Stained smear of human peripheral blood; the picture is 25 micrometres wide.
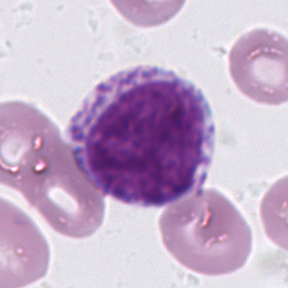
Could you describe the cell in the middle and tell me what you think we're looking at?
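The cell is about 13 micrometres across, and its nucleus, about 11 micrometres across, fills about 70% of its area. That nucleus sits off-centre toward the lower right, with dark purple, coarsely clumped chromatin. What's left of the cytoplasm is a narrow rim, widest at the upper left and crowded with coarse dark purple granules. So I'd name it a myelocyte.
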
